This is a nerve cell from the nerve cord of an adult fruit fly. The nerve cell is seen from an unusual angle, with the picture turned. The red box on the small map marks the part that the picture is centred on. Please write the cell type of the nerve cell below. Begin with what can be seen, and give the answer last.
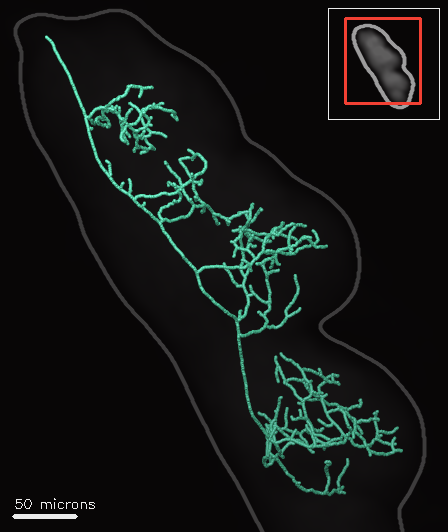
No cell body is drawn. By the scale bar it is about 400 microns tall in this view. Dozens of branch ends can be seen. It is a descending neuron. It is of cell type DNge073.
